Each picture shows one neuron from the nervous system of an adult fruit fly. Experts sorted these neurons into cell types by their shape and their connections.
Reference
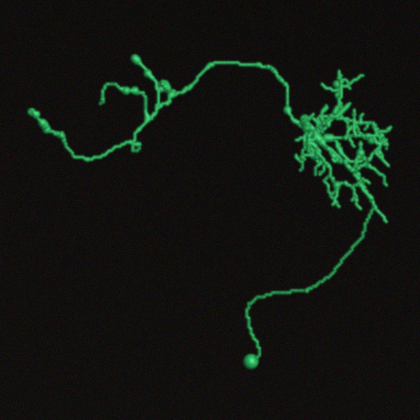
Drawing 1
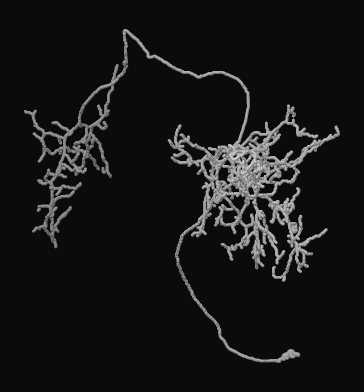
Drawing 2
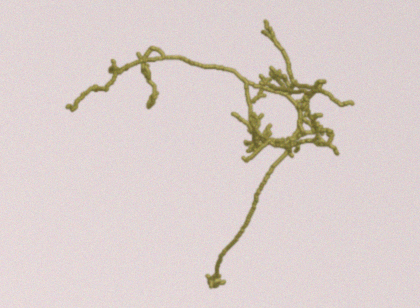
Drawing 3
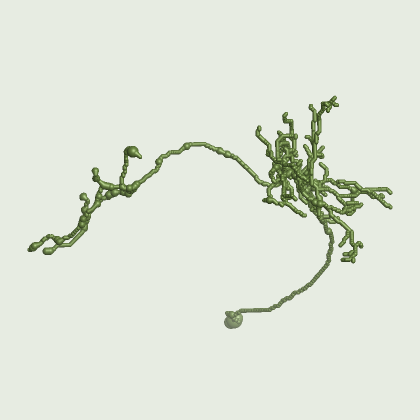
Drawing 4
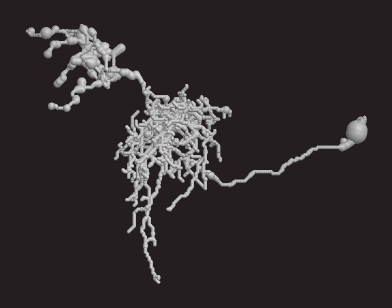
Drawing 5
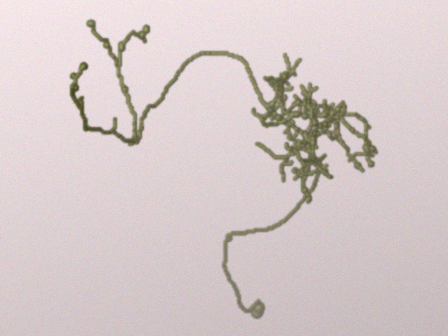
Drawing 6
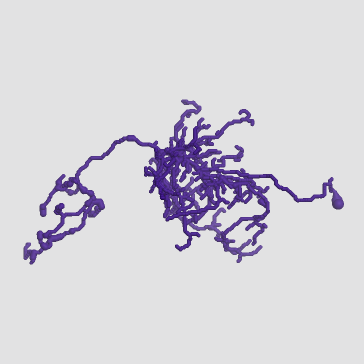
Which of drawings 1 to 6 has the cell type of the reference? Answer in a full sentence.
Drawing 5 shows a neuron of the same cell type.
